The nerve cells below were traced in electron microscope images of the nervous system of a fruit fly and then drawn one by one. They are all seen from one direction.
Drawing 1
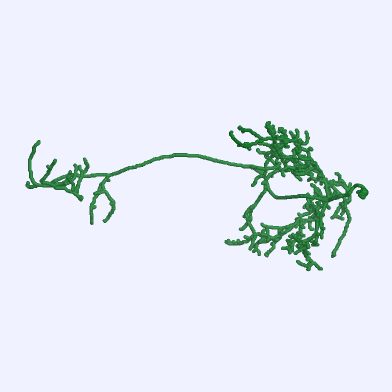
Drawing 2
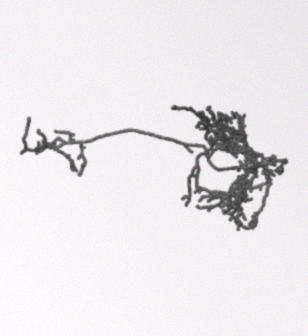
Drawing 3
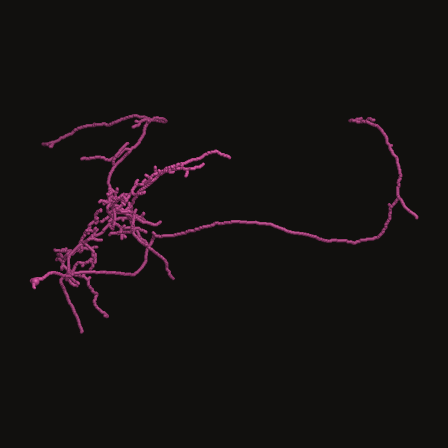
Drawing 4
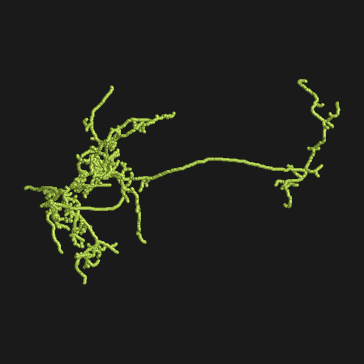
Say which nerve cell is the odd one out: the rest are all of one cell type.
3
